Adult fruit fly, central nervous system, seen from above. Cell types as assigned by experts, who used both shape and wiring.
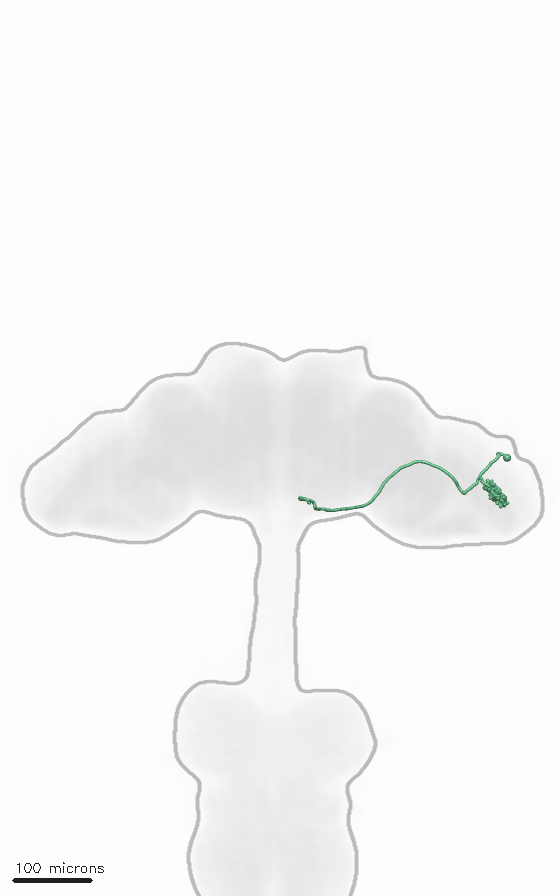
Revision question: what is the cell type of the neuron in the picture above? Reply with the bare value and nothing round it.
MeVP6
